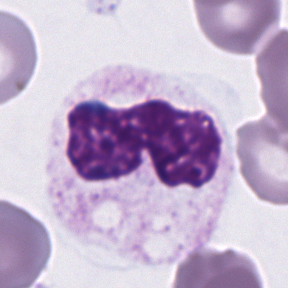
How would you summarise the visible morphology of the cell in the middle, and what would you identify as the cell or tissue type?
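Look first at the nucleus: wider than it is tall, split by a notch in its lower edge into two broad lobes. It sits in the upper half of the cell, leaving a wider band of cytoplasm below. Fine pinkish-purple granules are scattered all through the cytoplasm, and several clear round vacuoles lie below the nucleus. This is a segmented neutrophil.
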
